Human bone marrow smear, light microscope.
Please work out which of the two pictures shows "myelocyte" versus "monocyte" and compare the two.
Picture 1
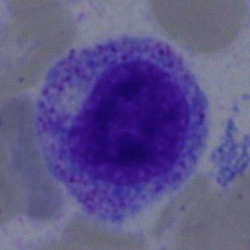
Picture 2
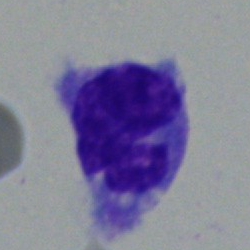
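Picture 1: myelocyte. Picture 2: monocyte. Outline: roughly round in the myelocyte; irregular in the monocyte, with small pointed projections at the top corners. Nucleus: deep purple in the myelocyte; in the monocyte it fills most of the cell, with a pale cleft cutting in from the right.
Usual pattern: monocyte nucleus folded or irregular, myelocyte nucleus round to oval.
Cytoplasm of the myelocyte: rim widest on the left, purple granules scattered throughout, and a pale clear zone beside the nucleus at the upper left.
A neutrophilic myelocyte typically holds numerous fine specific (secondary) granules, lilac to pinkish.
Monocyte surroundings: a pale grey red cell cut off by the left edge, not touching it.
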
